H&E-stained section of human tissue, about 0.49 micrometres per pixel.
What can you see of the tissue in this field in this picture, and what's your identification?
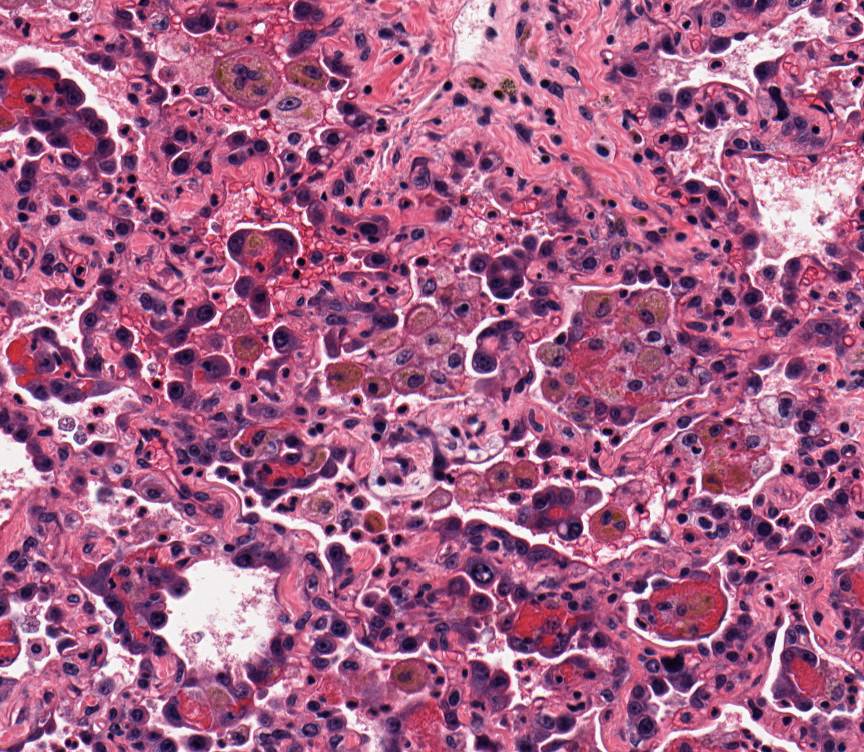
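Spaces hold clusters of large rounded cells with abundant cytoplasm containing golden-brown granular pigment, densest right of centre and in upper centre. Bright red material fills several spaces, notably at left edge and in lower right. Pink wavy collagen bundles run diagonally through upper centre towards upper right. Many small dark round nuclei scattered through partitions between spaces. Tissue: lung.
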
